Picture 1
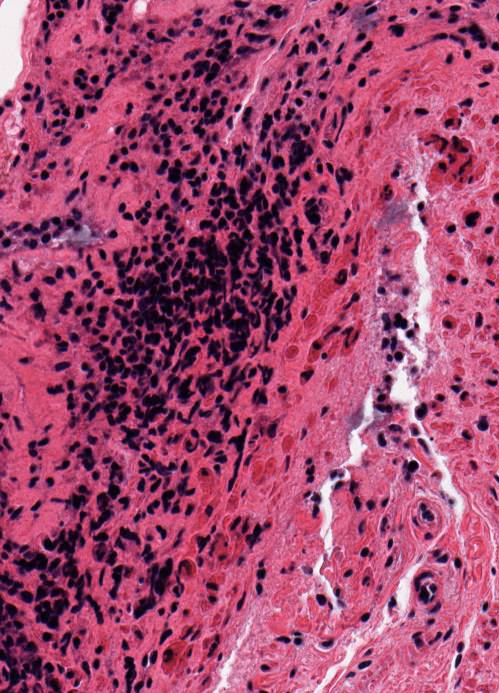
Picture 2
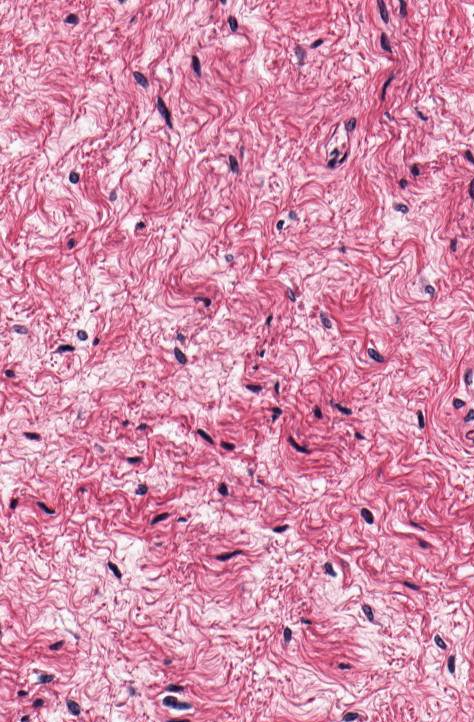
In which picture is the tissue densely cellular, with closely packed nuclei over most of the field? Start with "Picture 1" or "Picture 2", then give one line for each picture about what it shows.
Picture 1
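Picture 1: A dense, crowded cellular zone fills the left and centre of the field, while the right side is less cellular.
Picture 2: Nuclei are sparse and scattered fairly evenly across the field.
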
